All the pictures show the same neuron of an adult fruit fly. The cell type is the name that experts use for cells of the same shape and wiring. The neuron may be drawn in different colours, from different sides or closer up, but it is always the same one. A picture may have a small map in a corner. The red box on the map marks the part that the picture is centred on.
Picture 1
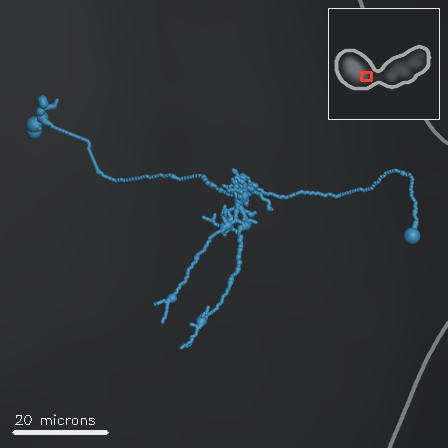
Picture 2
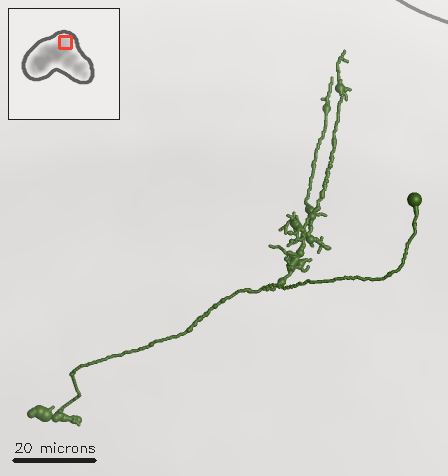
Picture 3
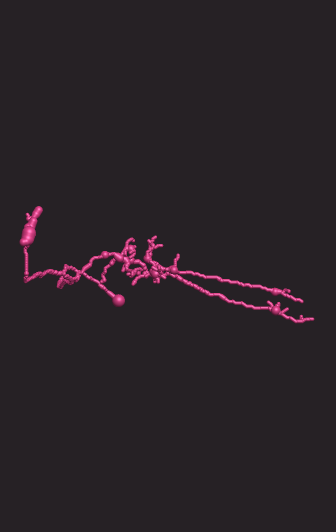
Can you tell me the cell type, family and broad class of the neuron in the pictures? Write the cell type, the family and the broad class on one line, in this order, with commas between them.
T2a, T, optic-lobe intrinsic neuron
